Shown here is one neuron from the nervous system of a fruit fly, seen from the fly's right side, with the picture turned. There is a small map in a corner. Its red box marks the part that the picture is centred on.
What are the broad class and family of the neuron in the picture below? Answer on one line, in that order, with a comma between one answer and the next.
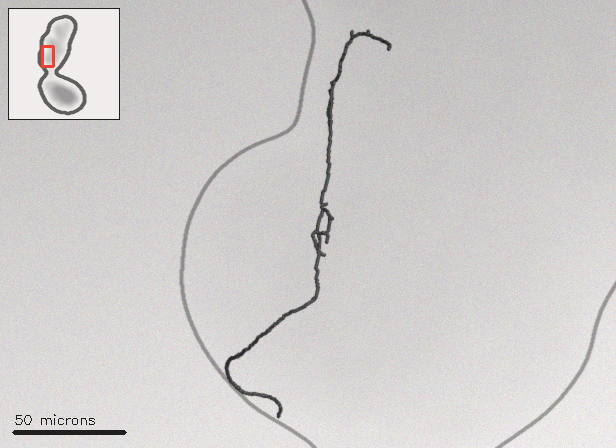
sensory neuron entering the nerve cord, class mechanosensory tactile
